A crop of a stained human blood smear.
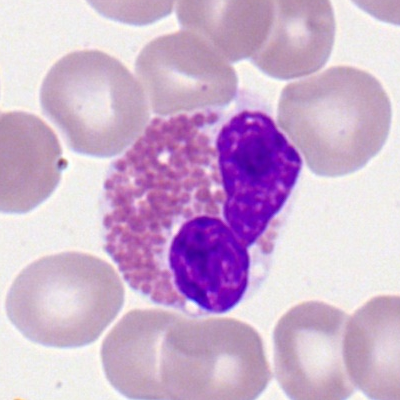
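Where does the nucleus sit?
Against the right side of the cell, with one lobe above and to the right of the other.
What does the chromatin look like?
Dark purple and densely clumped.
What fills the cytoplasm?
Large, round granules of even size, tightly packed.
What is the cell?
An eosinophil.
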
